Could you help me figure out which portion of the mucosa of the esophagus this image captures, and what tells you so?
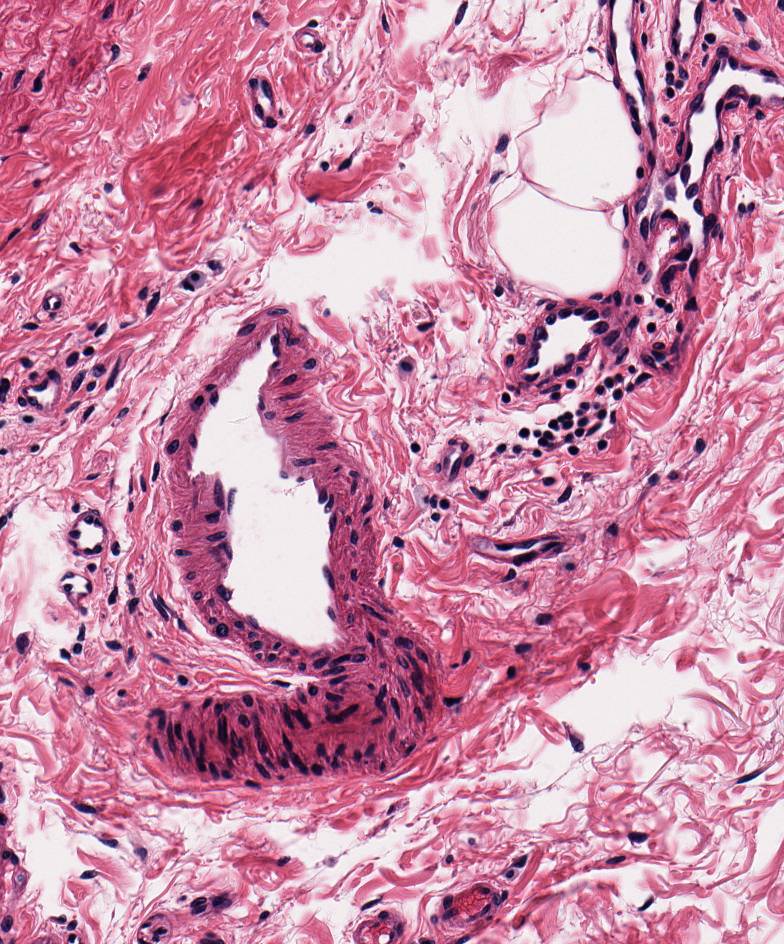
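What appears here is loose connective tissue. Its stroma consists of wavy pink collagen bundles running in haphazard directions.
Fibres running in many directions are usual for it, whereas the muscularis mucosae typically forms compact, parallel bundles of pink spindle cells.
A single tubular structure occupies the centre, its thick cellular wall of spindle cells with elongated nuclei running around an irregular, angulated lumen.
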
